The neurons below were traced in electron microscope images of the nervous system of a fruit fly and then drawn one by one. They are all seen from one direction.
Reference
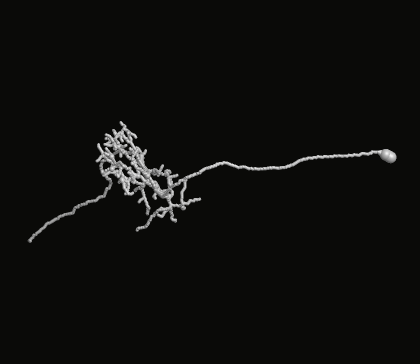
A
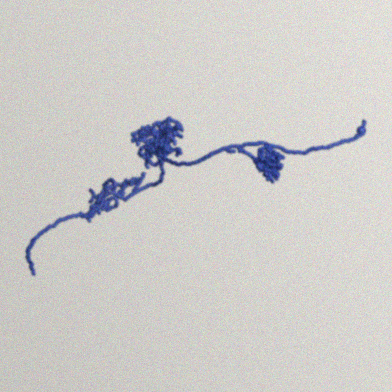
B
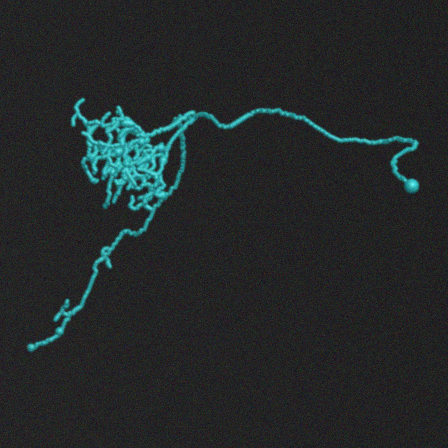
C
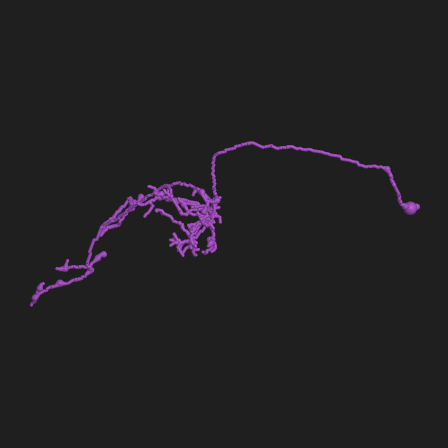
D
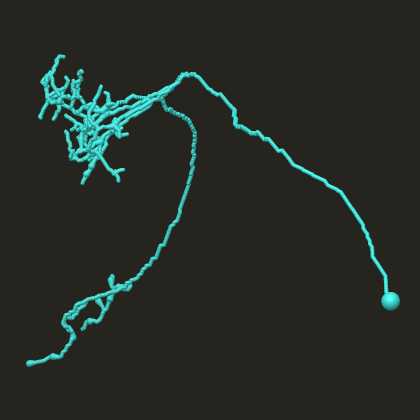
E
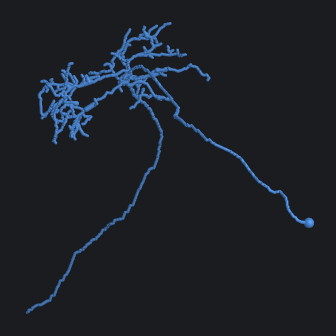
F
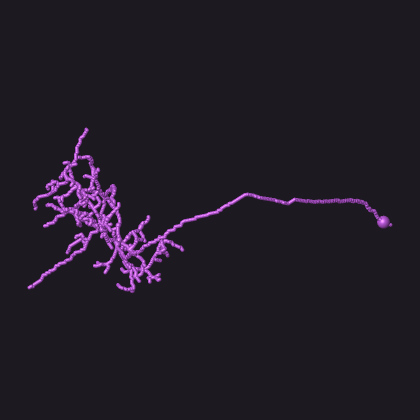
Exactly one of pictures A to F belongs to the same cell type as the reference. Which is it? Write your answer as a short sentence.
Picture F is of the same cell type.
